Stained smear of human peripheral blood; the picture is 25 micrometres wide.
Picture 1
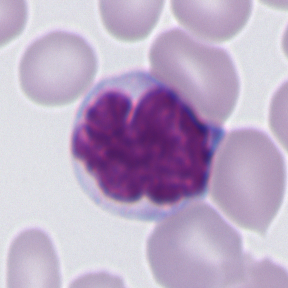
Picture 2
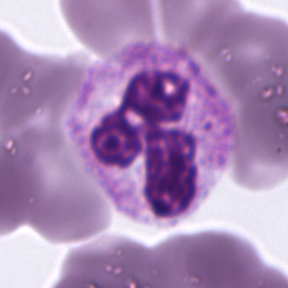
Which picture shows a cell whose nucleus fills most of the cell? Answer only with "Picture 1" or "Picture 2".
Picture 1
